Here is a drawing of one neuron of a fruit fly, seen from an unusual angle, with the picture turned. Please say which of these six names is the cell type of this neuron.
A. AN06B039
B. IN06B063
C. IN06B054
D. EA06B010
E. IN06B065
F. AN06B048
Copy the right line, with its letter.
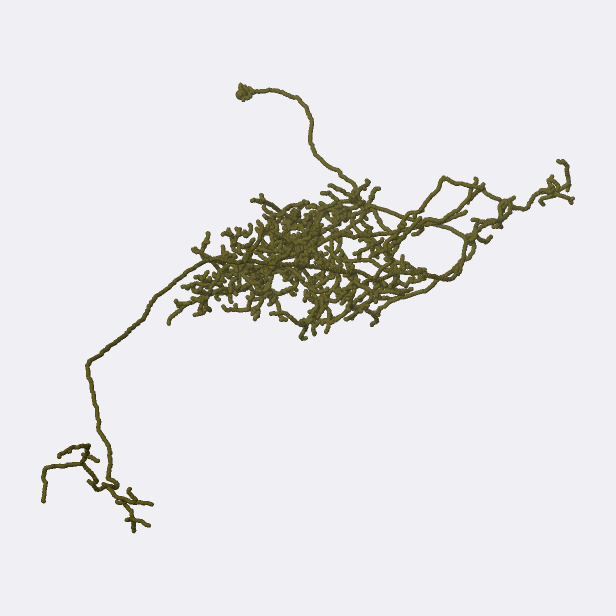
D. EA06B010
